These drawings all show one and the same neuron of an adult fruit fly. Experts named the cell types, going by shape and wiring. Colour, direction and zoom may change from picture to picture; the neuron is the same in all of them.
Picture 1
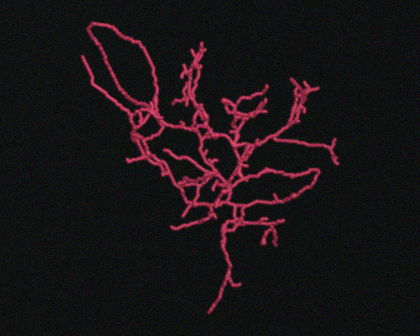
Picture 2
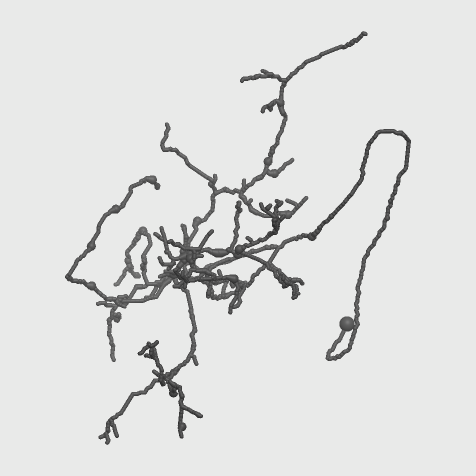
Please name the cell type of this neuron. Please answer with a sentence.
The cell type is IN11B022_c.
